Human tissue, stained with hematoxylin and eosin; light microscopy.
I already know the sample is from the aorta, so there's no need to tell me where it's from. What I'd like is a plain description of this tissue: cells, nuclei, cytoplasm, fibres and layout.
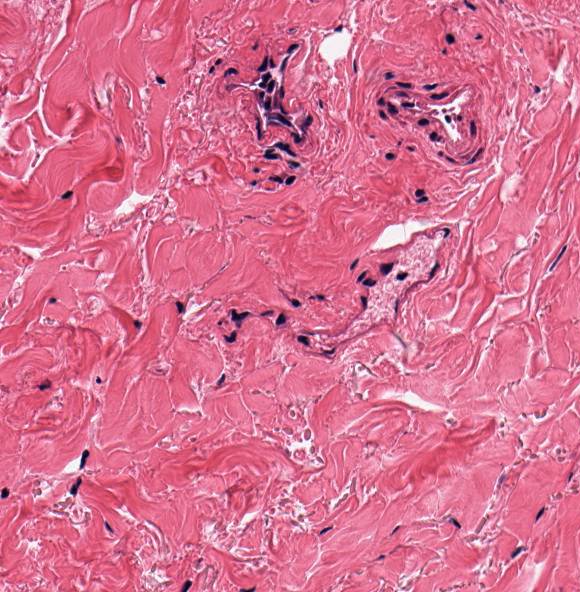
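First, thick, wavy, deeply eosinophilic collagen bundles fill the field in haphazard directions. Second, sparse nuclei, mostly small, dark and spindle-shaped, lie singly between bundles. Third, two small rounded foci of paler, looser stroma at top centre and top right each hold clustered dark elongated nuclei.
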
